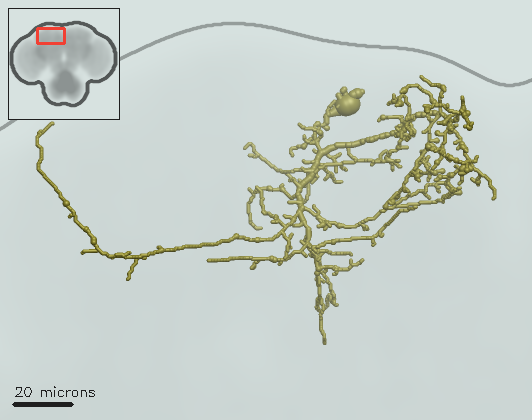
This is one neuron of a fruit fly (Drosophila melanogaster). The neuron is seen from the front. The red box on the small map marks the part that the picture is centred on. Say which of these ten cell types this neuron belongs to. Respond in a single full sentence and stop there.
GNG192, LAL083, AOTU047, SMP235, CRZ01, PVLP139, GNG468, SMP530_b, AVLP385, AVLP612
What this neuron is, by cell type, is SMP530_b.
